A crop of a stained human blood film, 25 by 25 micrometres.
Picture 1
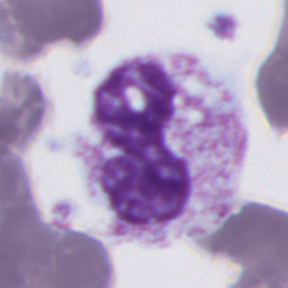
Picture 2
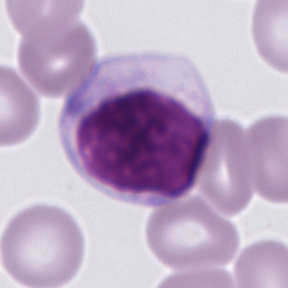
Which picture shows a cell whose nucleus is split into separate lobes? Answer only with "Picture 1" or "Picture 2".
Picture 1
